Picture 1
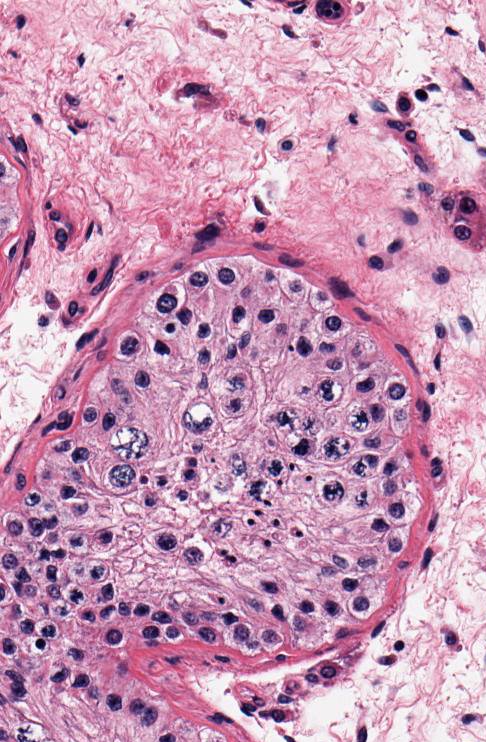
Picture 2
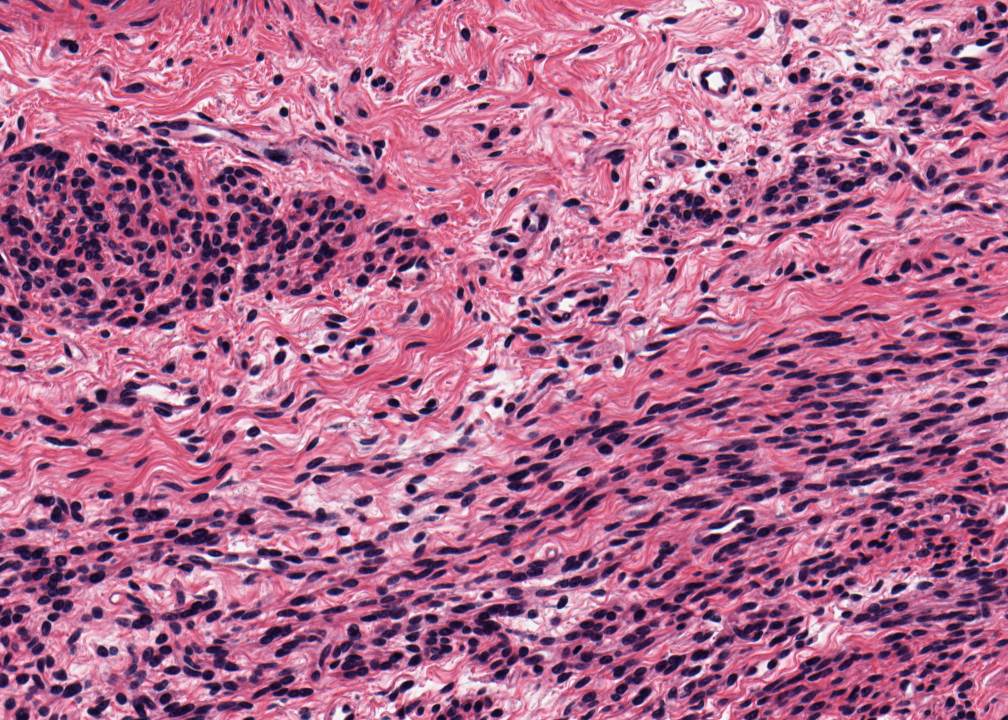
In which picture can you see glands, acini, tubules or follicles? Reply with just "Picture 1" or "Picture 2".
Picture 1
